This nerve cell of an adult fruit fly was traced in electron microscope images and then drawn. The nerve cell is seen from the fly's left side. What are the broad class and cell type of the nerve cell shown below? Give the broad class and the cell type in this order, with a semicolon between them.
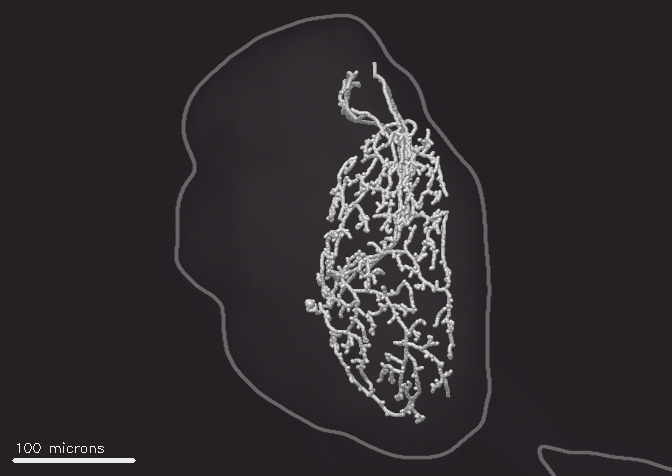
visual projection neuron; aMe9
